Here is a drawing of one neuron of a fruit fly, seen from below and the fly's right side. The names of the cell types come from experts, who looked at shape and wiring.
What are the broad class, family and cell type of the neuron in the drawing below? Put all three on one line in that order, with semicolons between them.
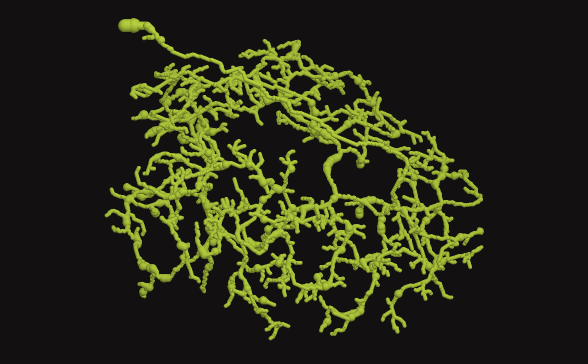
nerve-cord intrinsic neuron; hemilineage 13B; IN13B026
